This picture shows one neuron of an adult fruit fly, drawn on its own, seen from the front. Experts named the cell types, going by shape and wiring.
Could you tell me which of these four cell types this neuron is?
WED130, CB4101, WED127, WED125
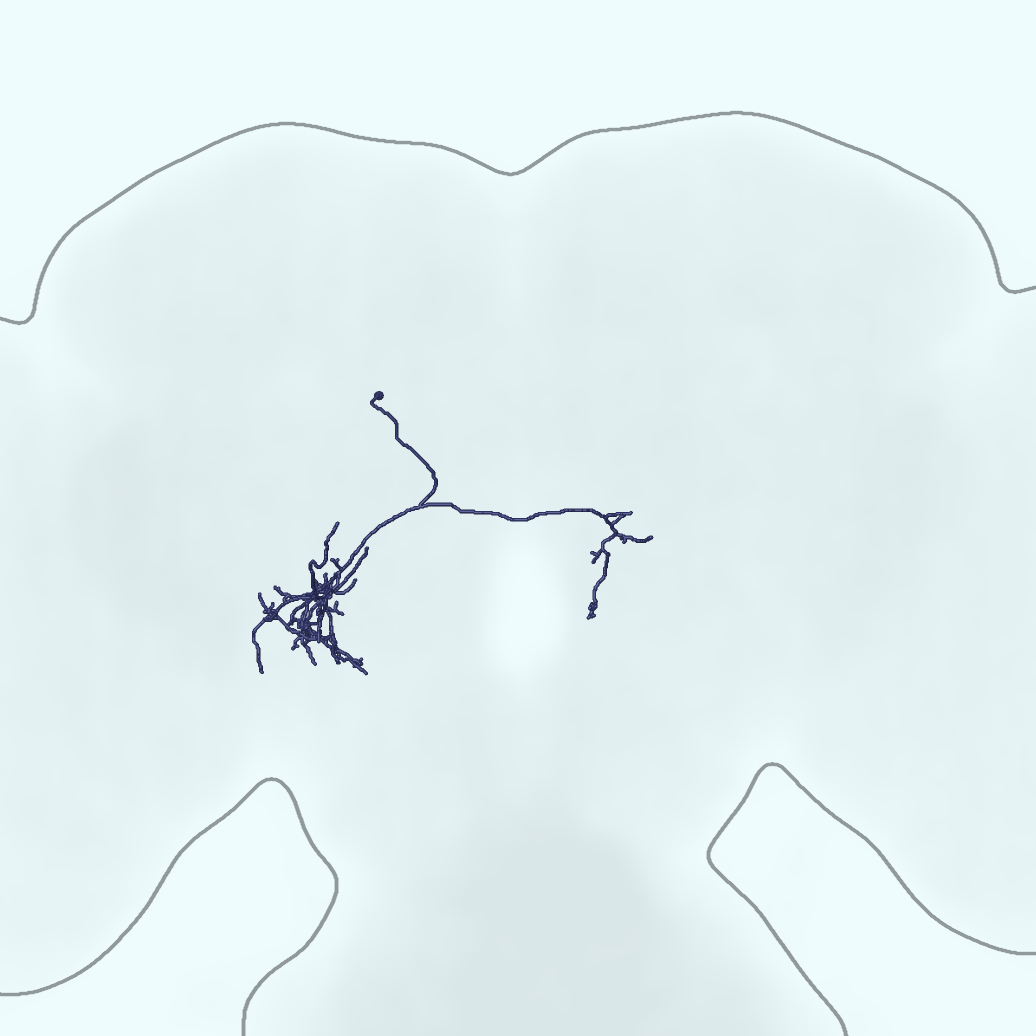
WED130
